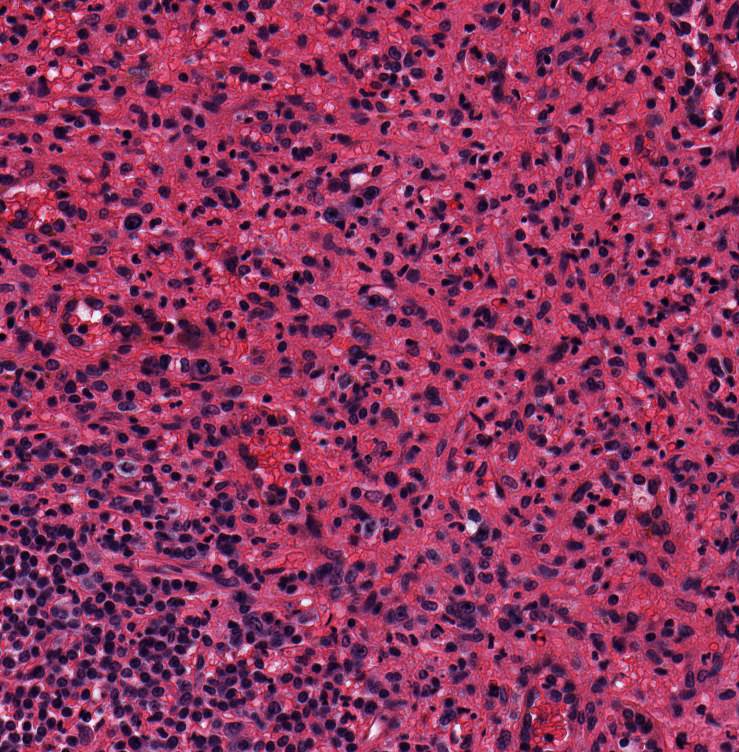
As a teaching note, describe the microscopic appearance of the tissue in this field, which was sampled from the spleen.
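The field is one diffuse, densely cellular sheet, lacking glands, tubules and covering epithelium. No nests, follicles or other rounded units form. Cytoplasm is scant and ill-defined, so cell borders are hard to make out. Lymphocyte nuclei, small, round and dark, pack tightest at lower left.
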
